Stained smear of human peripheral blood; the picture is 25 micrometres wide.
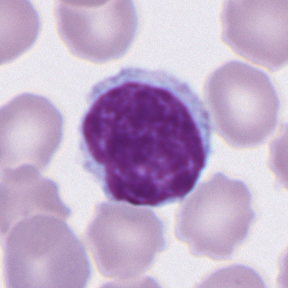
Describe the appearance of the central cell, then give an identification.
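Nucleus roughly round, shallow notch on lower left side. No distinct nucleolus seen. Cytoplasm a thin pale blue-grey rim around nucleus, without vacuoles. Cell: typical lymphocyte.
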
